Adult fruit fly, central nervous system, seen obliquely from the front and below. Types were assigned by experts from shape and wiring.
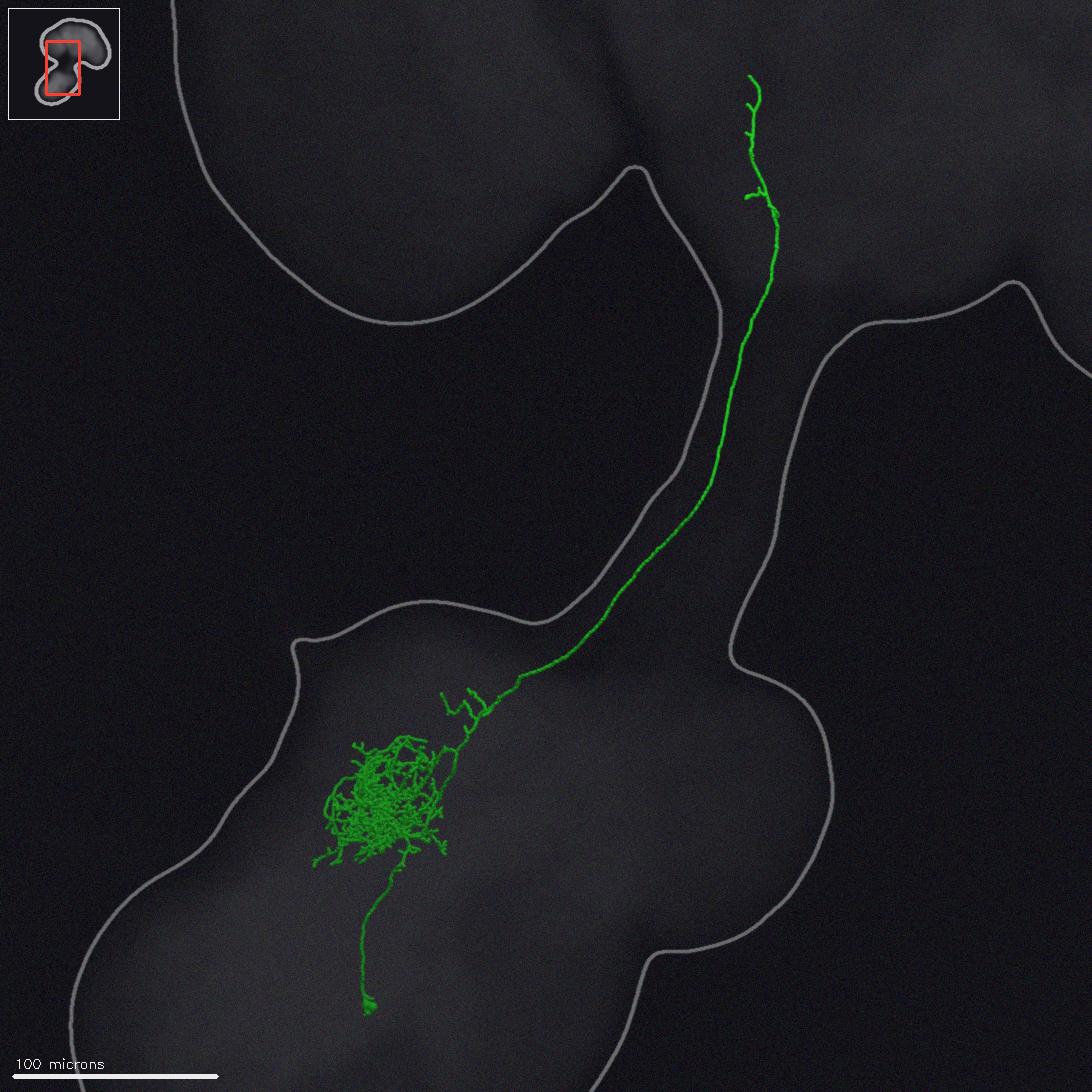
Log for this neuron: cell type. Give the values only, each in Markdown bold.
**AN03B039**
